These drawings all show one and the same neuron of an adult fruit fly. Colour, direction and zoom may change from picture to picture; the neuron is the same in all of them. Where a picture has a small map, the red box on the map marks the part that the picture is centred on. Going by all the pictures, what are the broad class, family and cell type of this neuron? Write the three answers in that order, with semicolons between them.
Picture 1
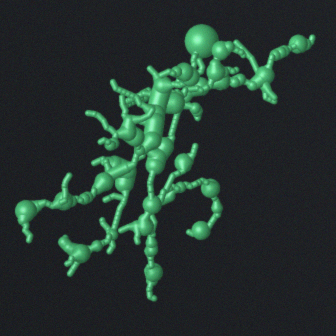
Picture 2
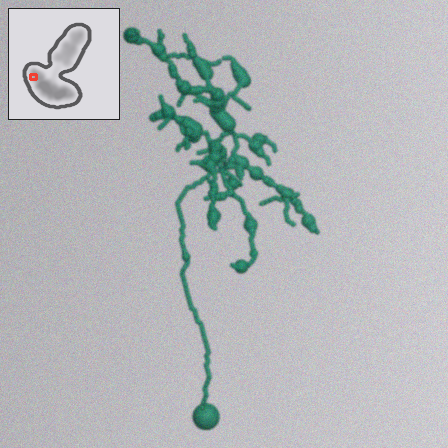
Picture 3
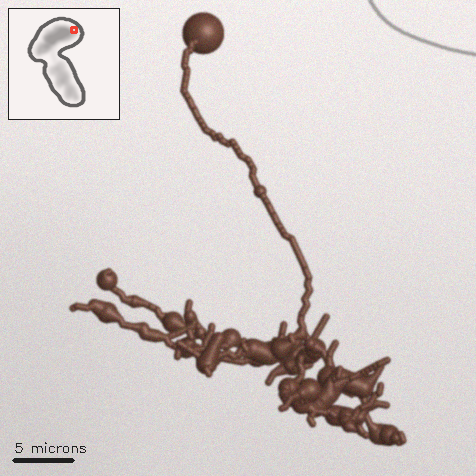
optic-lobe intrinsic neuron; Dm; Dm15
